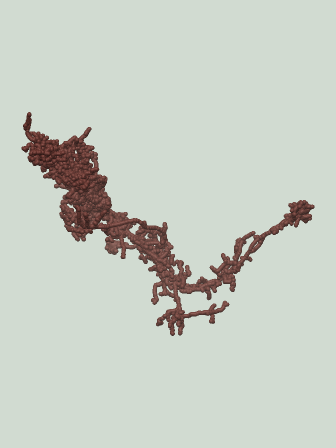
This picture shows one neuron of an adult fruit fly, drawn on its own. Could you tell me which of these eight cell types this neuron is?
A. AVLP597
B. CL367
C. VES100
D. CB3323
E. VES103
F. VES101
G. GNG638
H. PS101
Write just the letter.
A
